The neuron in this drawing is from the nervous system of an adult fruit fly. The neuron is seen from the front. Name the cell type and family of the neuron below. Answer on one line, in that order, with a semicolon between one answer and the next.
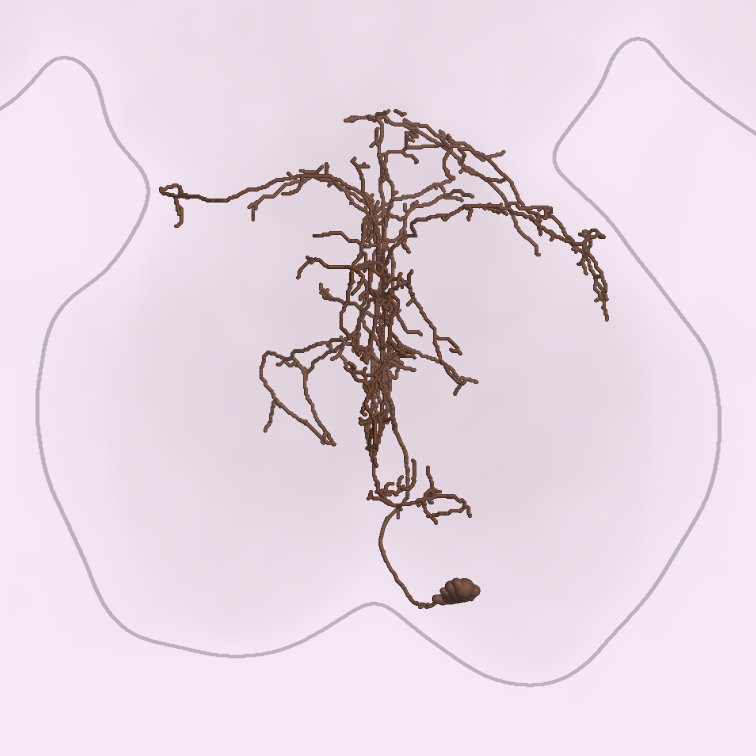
FMRFa_Tv; hemilineage 27X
